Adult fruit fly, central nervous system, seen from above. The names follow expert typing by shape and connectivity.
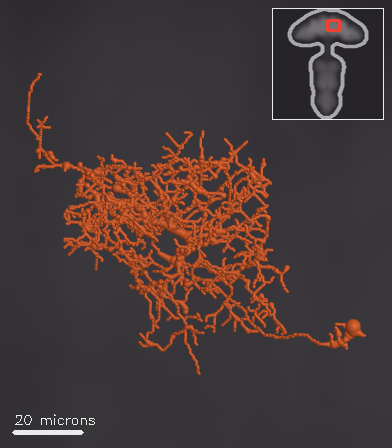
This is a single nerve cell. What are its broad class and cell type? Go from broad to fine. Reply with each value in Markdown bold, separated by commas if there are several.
**central-brain intrinsic neuron**, **GNG089**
